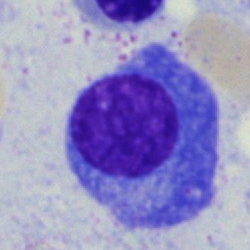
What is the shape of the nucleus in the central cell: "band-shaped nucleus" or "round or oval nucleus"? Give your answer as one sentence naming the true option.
Its nucleus forms a single compact round or oval shape.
